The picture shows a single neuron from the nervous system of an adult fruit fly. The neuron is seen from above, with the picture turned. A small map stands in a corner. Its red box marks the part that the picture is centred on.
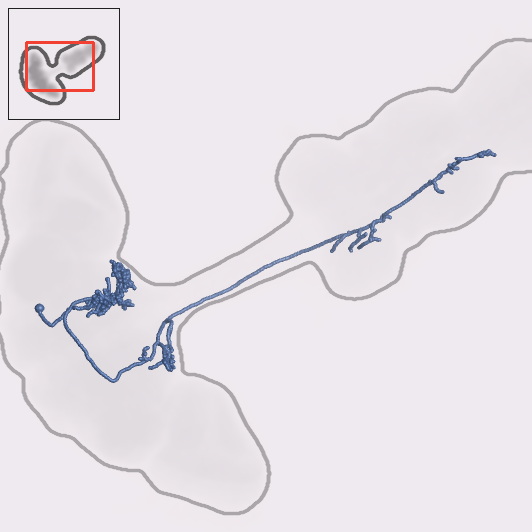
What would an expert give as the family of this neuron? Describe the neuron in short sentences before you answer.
It runs through the neck, between the brain and the nerve cord. The cell body can be seen on the left of the picture. This is a descending neuron. Its family is DNb.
